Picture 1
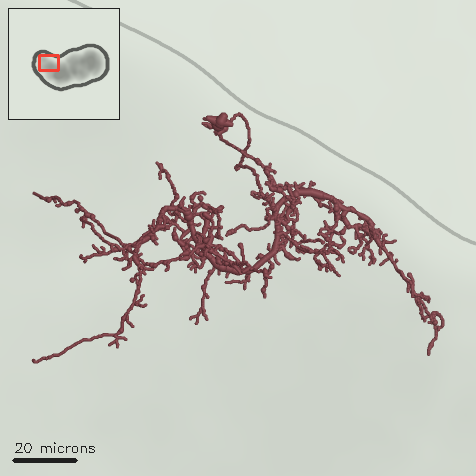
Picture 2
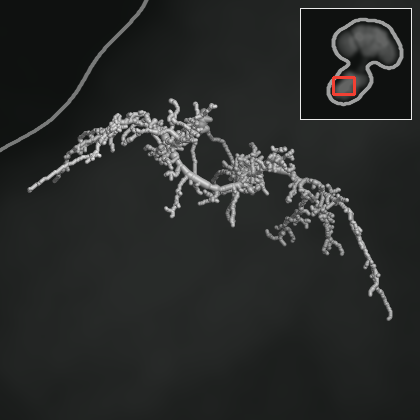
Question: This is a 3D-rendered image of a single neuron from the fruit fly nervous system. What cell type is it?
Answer: INXXX206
